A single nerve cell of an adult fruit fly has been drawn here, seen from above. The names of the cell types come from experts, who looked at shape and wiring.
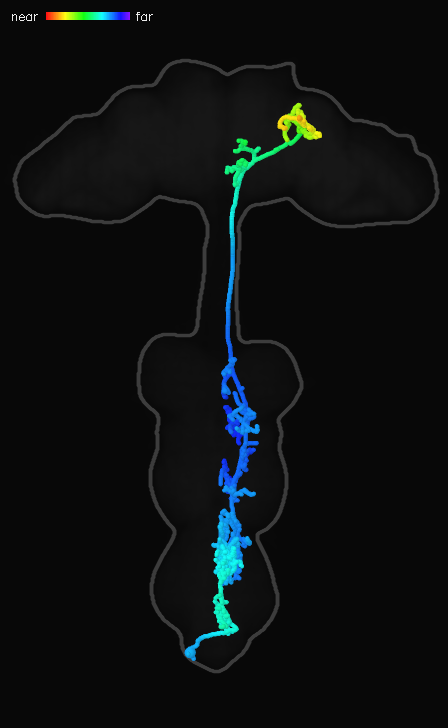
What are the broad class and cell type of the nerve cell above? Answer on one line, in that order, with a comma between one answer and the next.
ascending neuron, ANXXX050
